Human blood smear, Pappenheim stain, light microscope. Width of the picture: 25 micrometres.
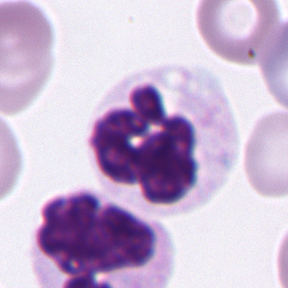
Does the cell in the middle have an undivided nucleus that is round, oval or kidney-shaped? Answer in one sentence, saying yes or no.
No, in this cell the nucleus is split into separate segments.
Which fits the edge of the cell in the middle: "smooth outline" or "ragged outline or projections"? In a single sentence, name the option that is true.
The border of this cell is smooth and even.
